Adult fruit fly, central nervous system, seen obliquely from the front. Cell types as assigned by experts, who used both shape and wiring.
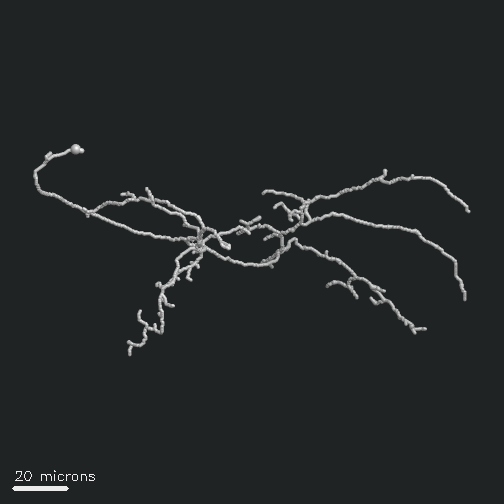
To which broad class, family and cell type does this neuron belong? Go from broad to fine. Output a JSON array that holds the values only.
["central-brain intrinsic neuron", "hemilineage SMPad2", "CB3080"]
